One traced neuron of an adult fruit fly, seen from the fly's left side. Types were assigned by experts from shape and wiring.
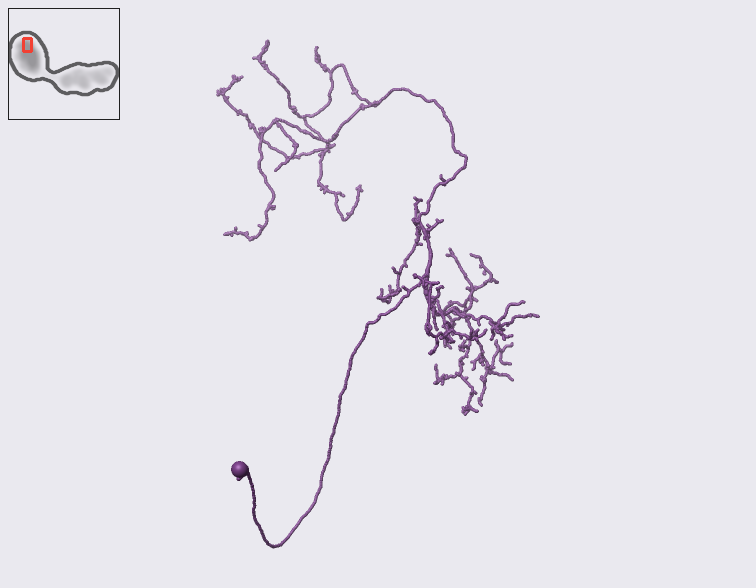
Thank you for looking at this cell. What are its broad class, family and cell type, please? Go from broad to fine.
central-brain intrinsic neuron; hemilineage VPNl&d1_dorsal; CB2089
